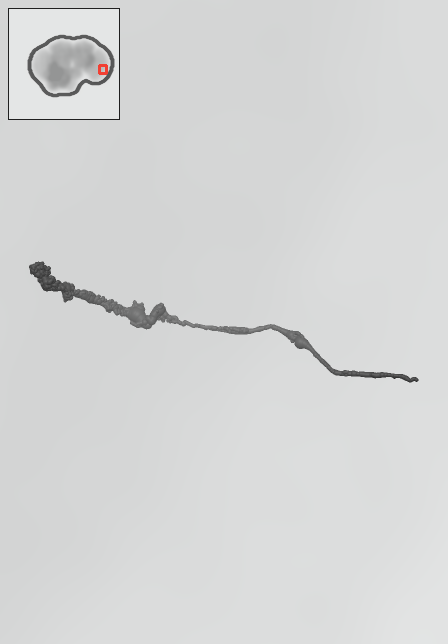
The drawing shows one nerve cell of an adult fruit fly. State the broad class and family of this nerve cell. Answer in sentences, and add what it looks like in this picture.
This is a photoreceptor or other optic-lobe sensory neuron. The name of its family is class visual. The drawing shows no cell body. In this view it is more than twice as wide as it is tall.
